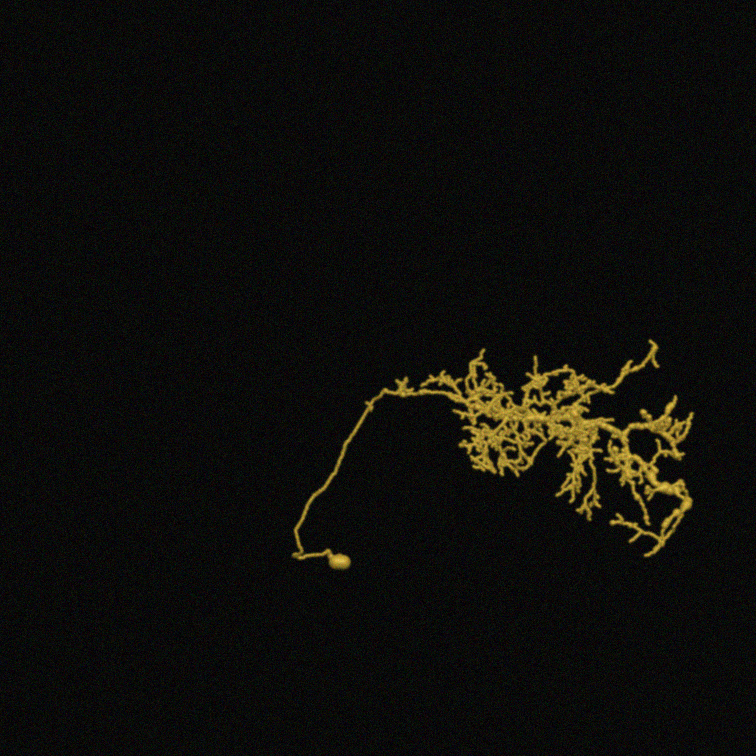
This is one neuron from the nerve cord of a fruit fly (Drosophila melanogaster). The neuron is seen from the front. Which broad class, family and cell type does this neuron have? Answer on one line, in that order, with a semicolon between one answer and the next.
nerve-cord intrinsic neuron; hemilineage 12B; IN12B023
